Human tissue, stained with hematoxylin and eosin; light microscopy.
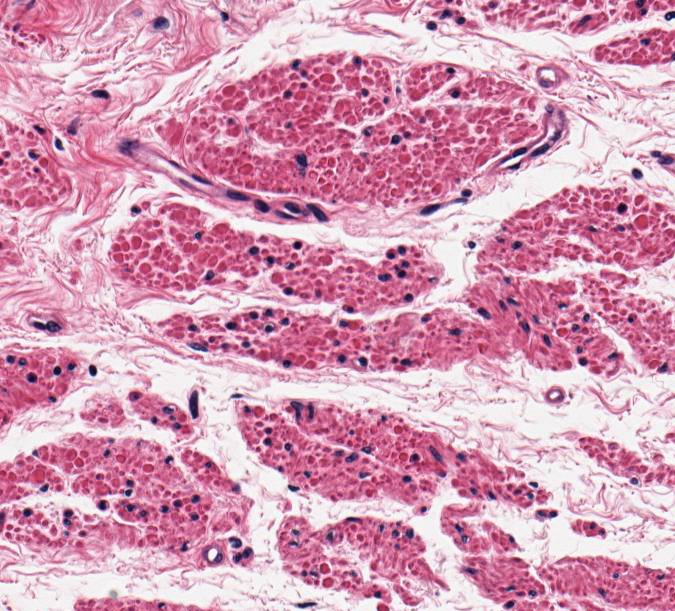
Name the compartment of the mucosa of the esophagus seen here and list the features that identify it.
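Part: smooth muscle.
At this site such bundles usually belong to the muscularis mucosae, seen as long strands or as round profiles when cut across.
Field: many separate smooth muscle bundles set in stroma, throughout. Nuclei small, round, dark, within pink profiles.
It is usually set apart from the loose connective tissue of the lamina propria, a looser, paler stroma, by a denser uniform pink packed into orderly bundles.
Densest pink wavy collagen: upper left. No epithelium, no glands.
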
